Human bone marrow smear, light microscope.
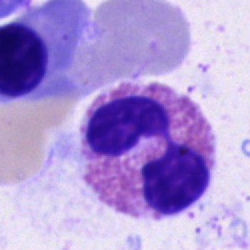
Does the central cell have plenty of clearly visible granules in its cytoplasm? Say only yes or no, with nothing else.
Yes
